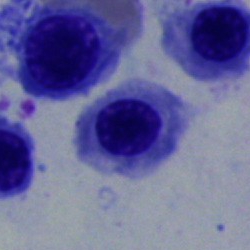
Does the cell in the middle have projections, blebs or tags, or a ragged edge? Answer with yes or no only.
Yes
